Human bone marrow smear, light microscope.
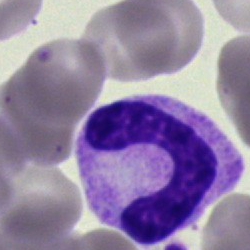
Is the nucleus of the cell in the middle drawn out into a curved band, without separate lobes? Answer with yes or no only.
Yes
